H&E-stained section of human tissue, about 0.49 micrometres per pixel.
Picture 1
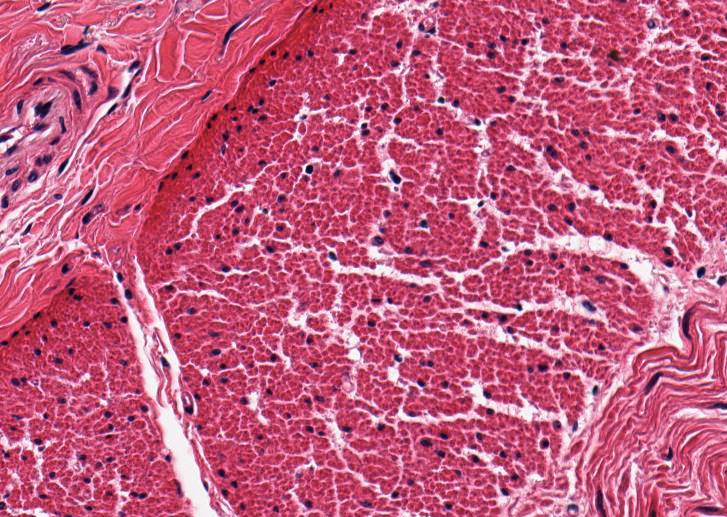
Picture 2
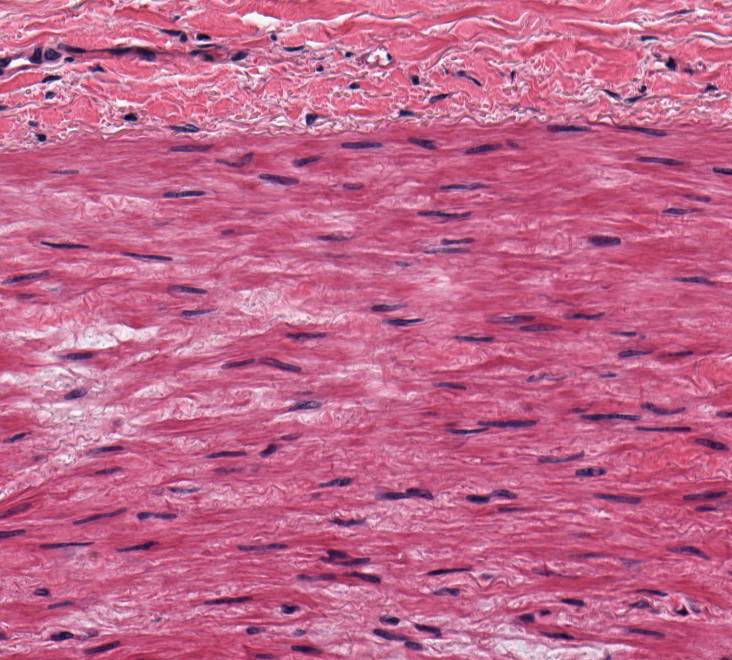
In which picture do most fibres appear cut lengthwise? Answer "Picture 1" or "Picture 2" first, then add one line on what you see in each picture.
Picture 2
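In picture 1: The fibres within the bundles are cut across, showing as small rounded, bubbly profiles rather than long strands.
In picture 2: The smooth muscle cells run mainly horizontally across the field, parallel to one another.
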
